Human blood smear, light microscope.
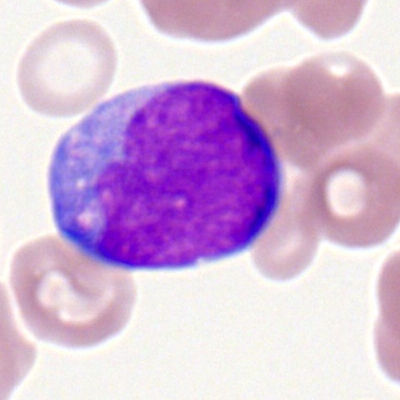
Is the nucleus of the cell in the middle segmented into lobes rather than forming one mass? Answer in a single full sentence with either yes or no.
No, the nucleus is not divided into lobes but is one compact round, oval or kidney-shaped mass.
